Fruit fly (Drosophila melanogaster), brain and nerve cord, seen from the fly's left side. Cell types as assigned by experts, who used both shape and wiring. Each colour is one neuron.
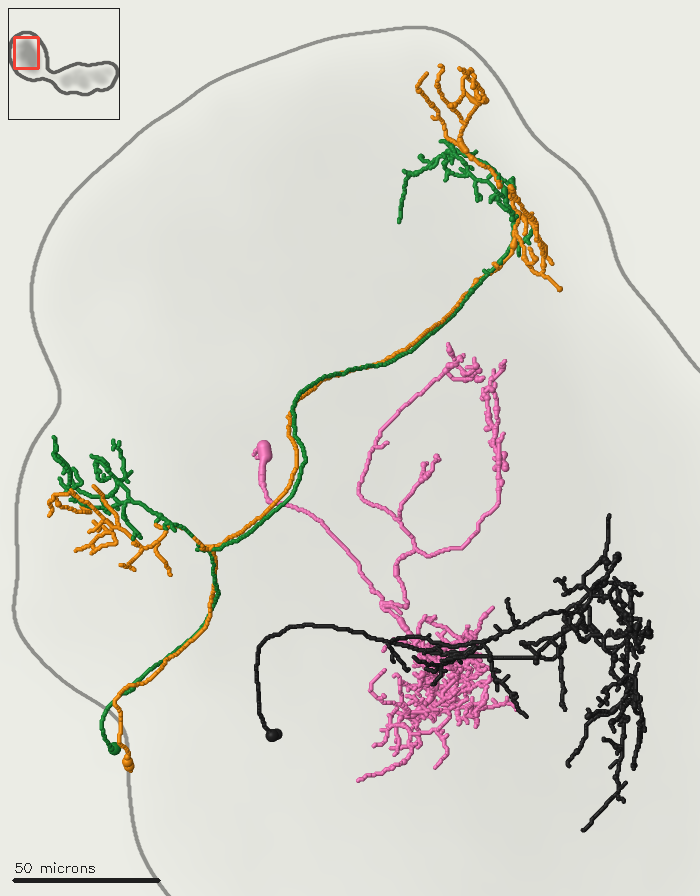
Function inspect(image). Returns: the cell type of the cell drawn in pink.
WED045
